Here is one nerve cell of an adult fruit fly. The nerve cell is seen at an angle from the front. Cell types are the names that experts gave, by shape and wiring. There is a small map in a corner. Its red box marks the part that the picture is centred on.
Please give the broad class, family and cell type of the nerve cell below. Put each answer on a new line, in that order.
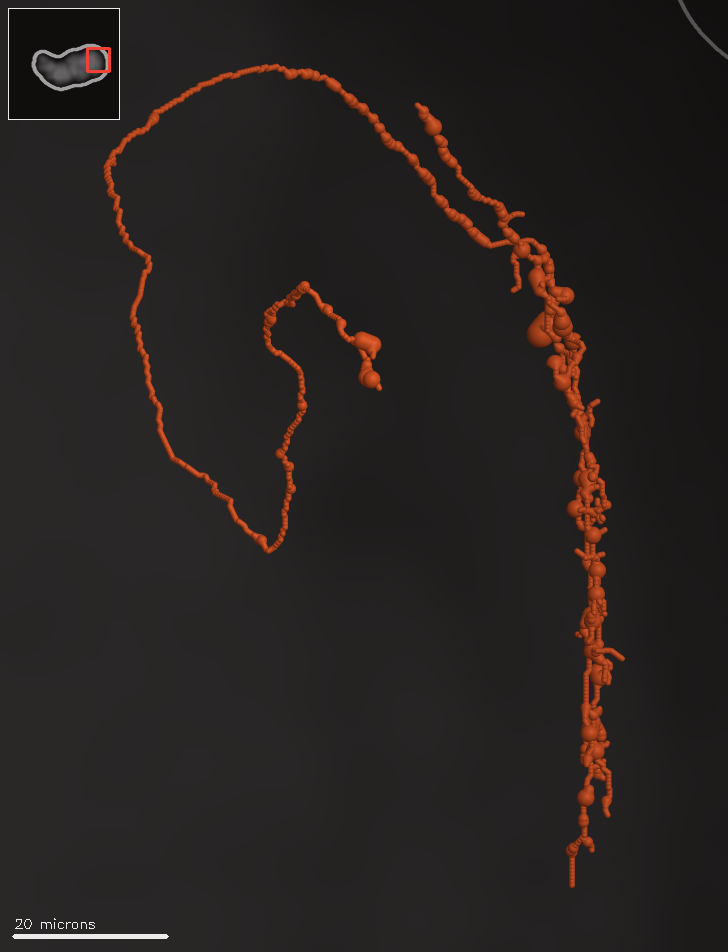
visual projection neuron
MeTu
MeTu1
